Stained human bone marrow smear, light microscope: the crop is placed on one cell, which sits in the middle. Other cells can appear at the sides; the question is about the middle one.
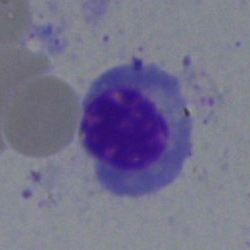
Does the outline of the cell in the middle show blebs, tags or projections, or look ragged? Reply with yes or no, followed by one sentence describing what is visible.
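Yes. The cell outline is irregular, with uneven bulging margins.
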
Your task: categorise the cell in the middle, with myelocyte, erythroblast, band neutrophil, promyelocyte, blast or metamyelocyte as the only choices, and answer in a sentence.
In the middle of this smear crop, the cell is an erythroblast.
